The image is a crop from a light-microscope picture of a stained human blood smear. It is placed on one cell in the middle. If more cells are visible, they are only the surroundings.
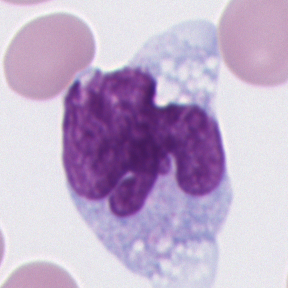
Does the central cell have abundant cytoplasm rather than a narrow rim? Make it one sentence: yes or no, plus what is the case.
Yes, the nucleus is surrounded by plentiful cytoplasm.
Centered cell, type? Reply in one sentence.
In this crop, the cell at the very middle is a monocyte.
